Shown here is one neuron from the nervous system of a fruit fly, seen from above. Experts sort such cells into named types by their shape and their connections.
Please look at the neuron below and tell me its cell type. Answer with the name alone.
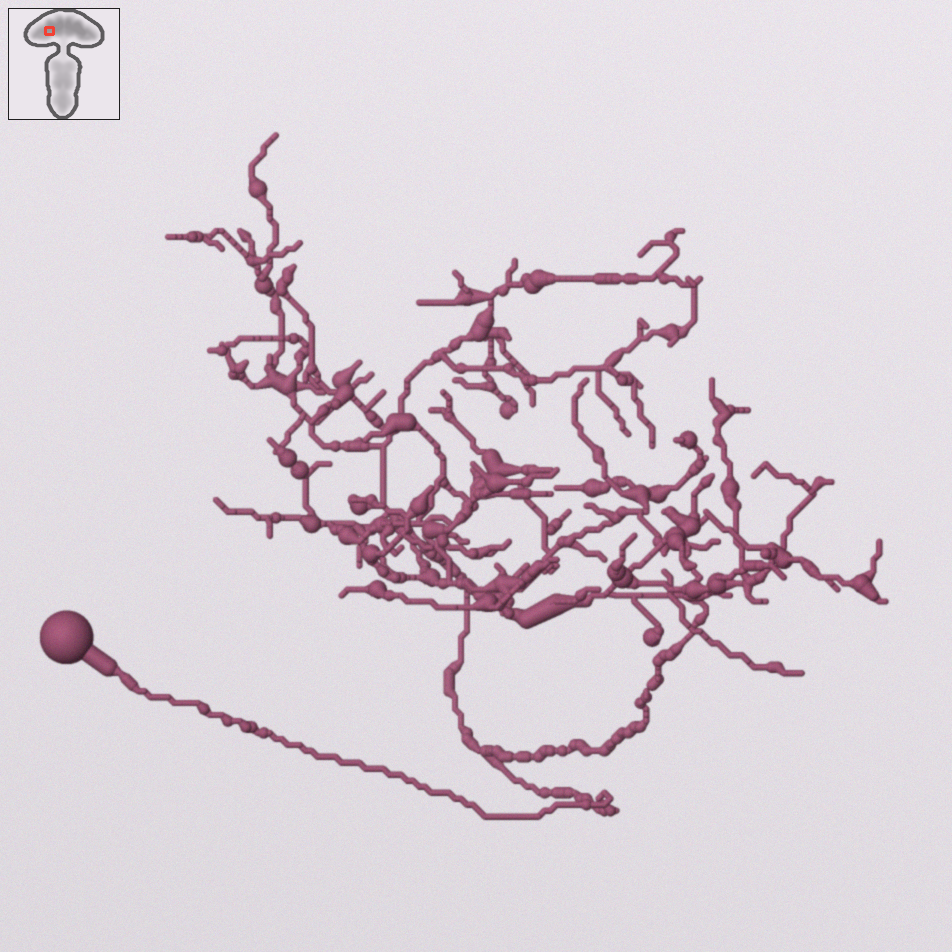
LHPV6k1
